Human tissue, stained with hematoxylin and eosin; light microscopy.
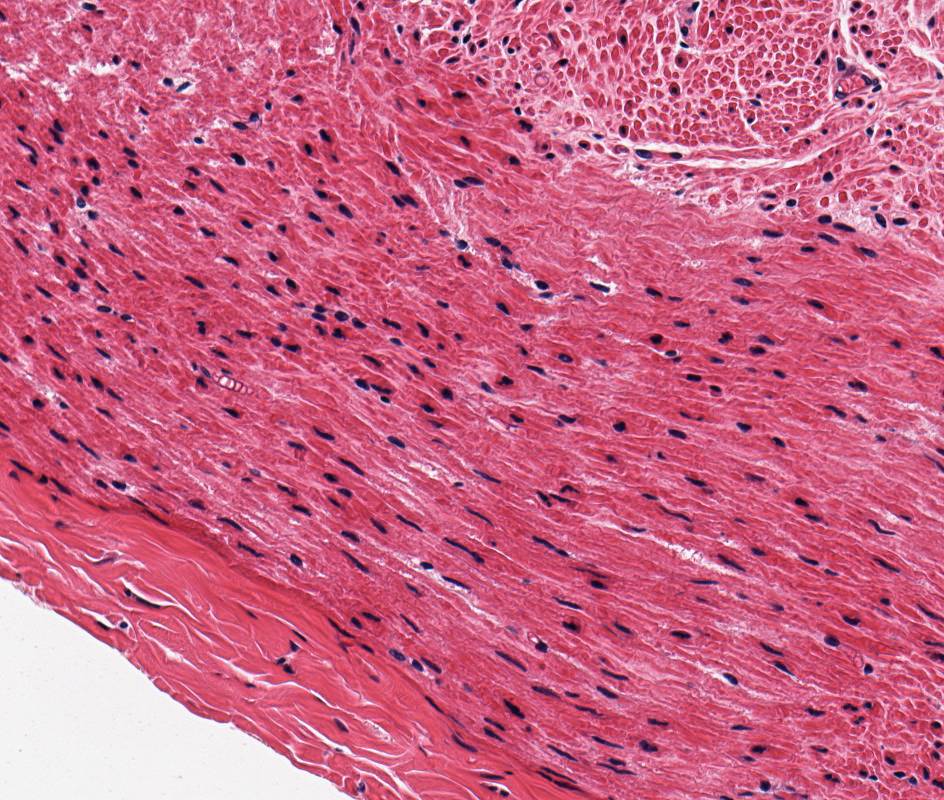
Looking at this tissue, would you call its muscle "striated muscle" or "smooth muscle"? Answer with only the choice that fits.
Smooth muscle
